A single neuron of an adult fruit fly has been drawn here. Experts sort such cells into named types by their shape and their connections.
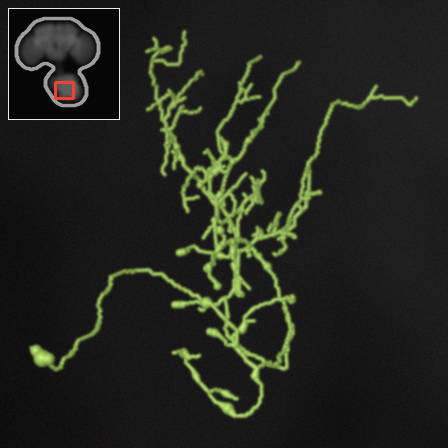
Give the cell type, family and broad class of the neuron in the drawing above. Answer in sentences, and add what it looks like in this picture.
The cell type is IN09A042. Its family is hemilineage 09A. Its broad class is nerve-cord intrinsic neuron. The cell body is at the lower left of the picture. Dozens of branch ends can be seen.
